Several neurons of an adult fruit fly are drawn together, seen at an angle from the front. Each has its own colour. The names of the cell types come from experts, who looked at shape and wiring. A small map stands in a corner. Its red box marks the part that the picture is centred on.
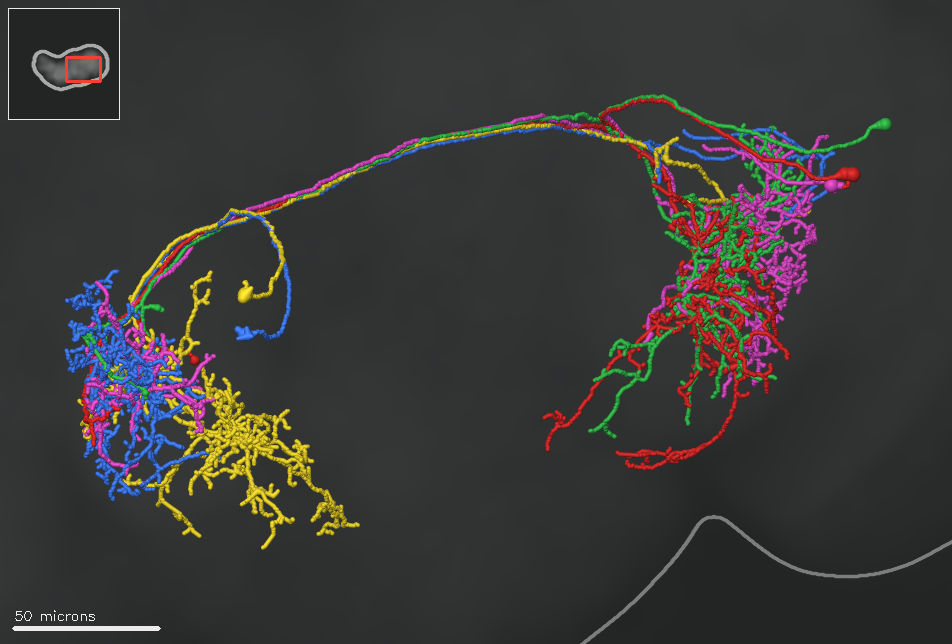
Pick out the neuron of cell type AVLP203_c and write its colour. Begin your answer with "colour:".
colour: magenta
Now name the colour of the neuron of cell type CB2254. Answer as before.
colour: blue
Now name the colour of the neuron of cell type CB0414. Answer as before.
colour: green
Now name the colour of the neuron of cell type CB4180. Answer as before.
colour: yellow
